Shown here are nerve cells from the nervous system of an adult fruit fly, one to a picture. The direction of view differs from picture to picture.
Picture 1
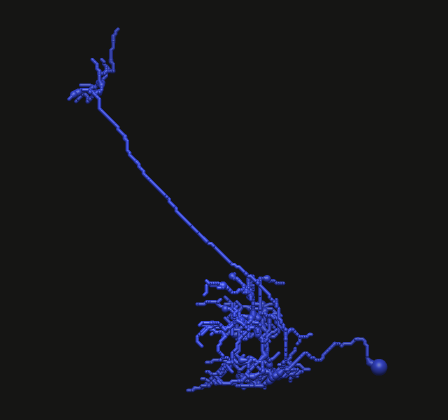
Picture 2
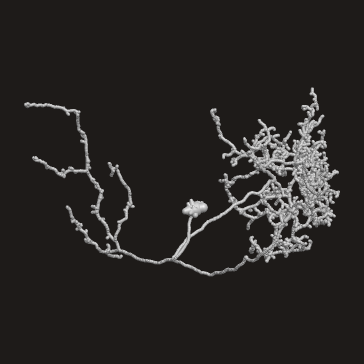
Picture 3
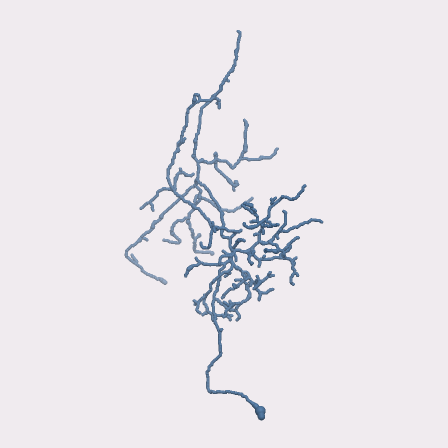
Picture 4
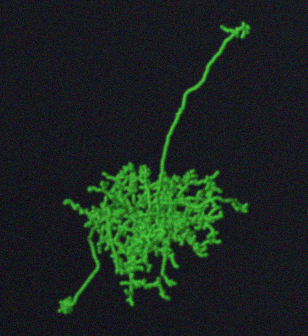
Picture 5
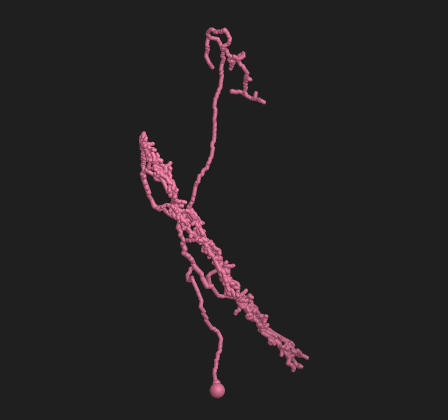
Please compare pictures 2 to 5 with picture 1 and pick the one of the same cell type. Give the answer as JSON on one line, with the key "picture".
{"picture": 2}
